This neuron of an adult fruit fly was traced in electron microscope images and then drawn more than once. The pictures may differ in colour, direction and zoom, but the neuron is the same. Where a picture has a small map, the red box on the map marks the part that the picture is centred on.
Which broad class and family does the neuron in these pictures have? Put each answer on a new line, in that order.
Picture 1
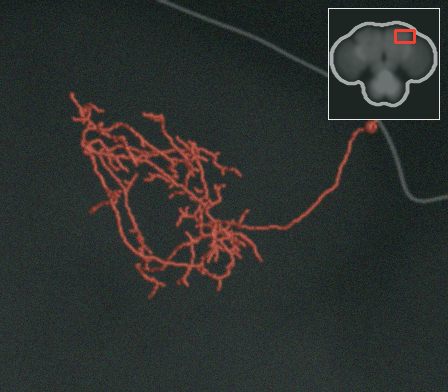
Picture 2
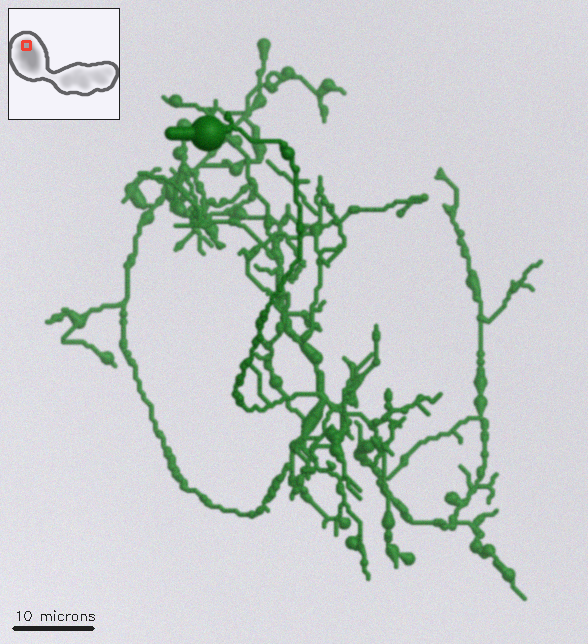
central-brain intrinsic neuron
hemilineage SLPal1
